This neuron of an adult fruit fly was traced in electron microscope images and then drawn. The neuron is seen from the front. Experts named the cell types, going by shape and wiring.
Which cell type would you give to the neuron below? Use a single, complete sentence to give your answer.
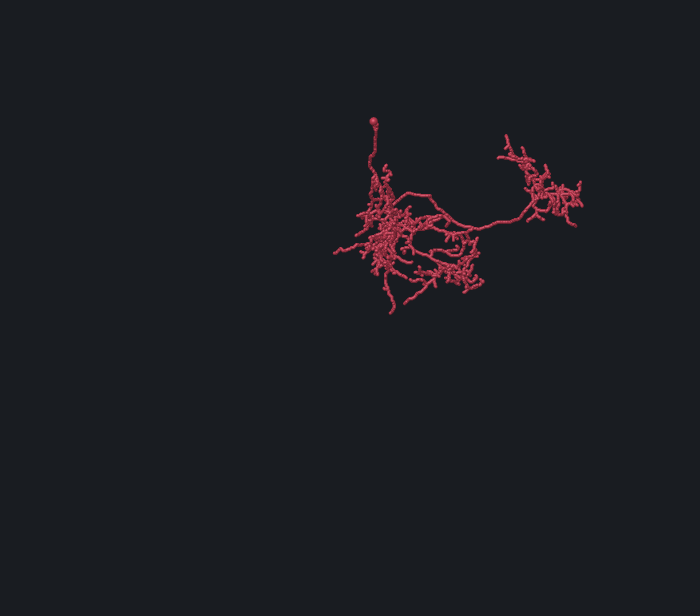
The cell type of the neuron here is IB116.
